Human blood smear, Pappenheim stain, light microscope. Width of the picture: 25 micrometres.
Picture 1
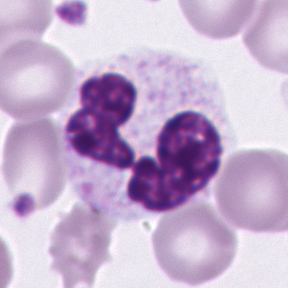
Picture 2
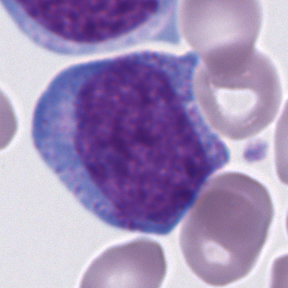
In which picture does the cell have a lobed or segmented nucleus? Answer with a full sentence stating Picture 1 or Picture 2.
Picture 1 shows a cell whose nucleus is divided into segments.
